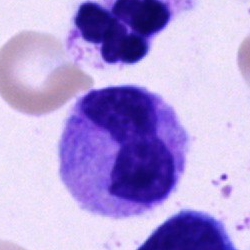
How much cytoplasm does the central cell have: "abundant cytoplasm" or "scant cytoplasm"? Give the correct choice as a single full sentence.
What surrounds the nucleus is plentiful cytoplasm.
